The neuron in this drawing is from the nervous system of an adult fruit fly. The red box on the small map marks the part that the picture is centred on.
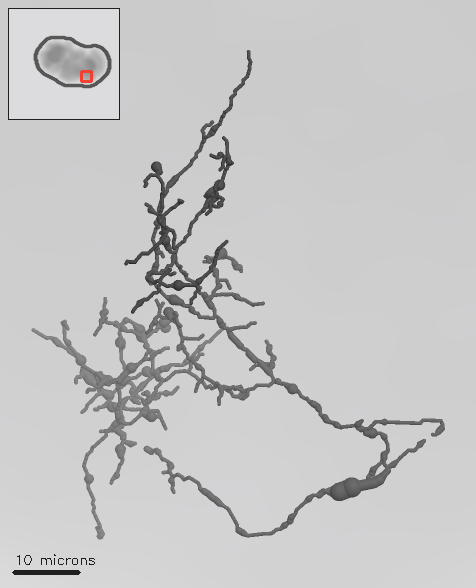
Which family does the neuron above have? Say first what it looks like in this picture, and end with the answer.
Its cell body lies at the lower right of the picture. By the scale bar it is about 75 microns tall in this view. Dozens of branch ends can be seen. Its broad class is central-brain intrinsic neuron. The family is hemilineage VLPd&p1_dorsal.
